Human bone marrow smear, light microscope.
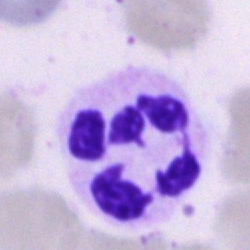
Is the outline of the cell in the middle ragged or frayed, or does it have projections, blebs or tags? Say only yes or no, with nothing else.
No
